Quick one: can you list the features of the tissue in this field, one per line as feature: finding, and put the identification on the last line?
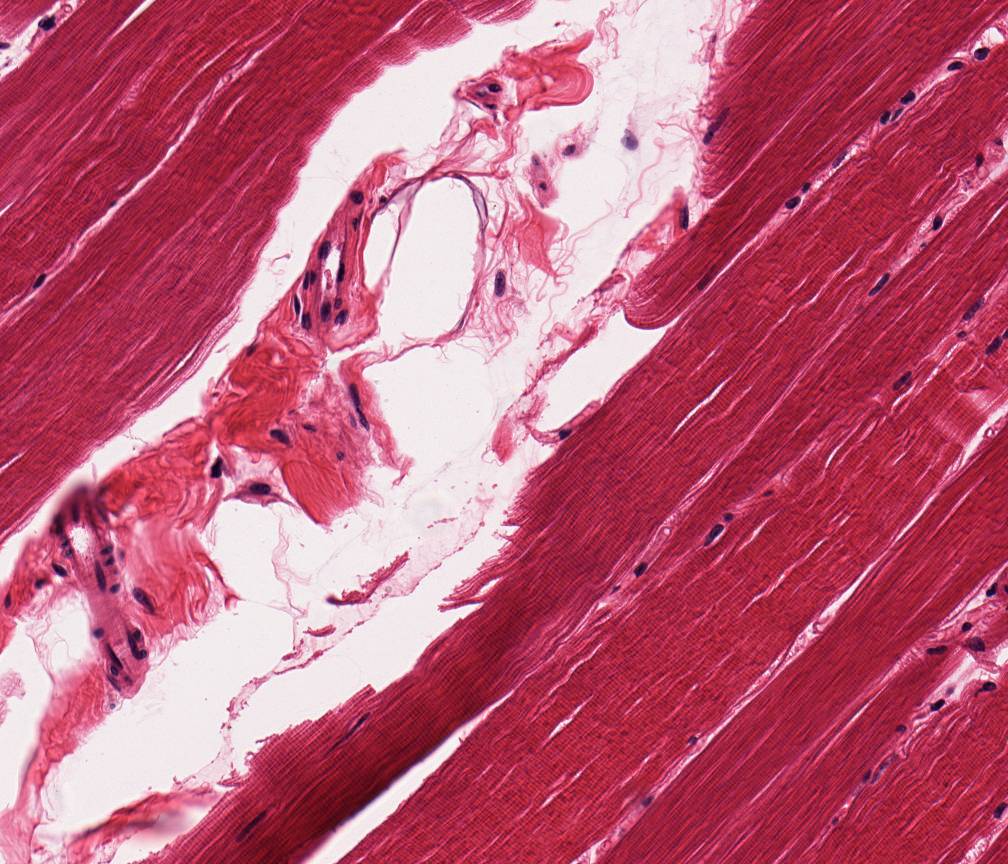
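Fibre nuclei: dark, elongated, sitting out at the fibre edges
Cytoplasm: deep red all the way through
Connective tissue: a loose, wispy band with scattered nuclei, running diagonally through the middle between fibres
Fat cells: none anywhere, you'll notice
Name: skeletal muscle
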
